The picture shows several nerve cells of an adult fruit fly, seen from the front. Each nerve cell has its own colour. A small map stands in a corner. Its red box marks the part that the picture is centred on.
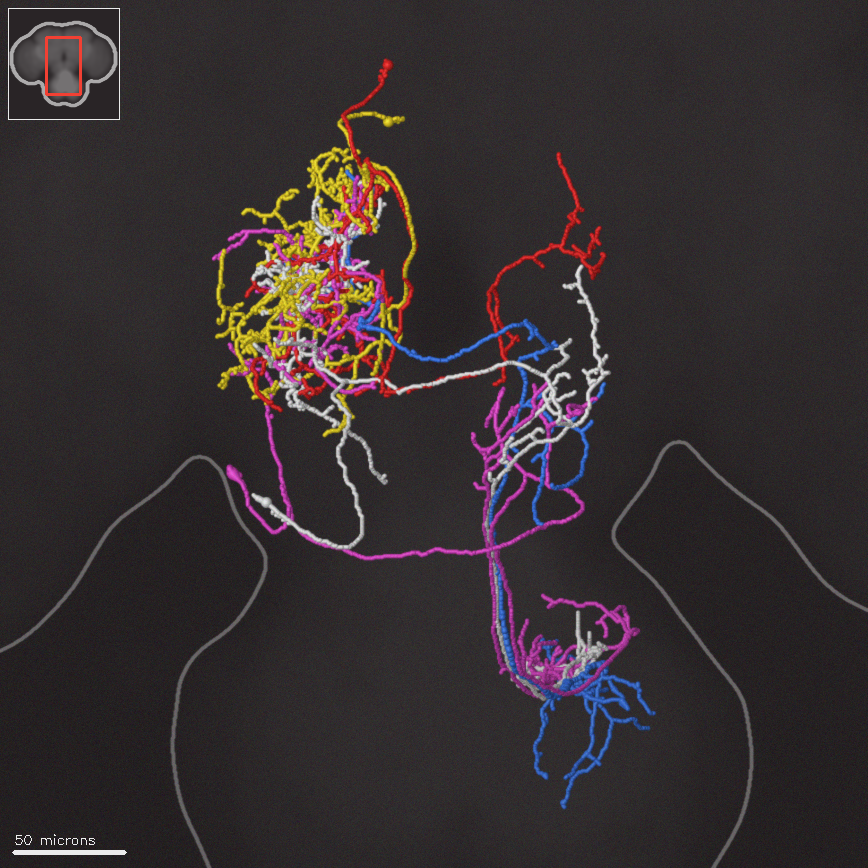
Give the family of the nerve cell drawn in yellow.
hemilineage PSp2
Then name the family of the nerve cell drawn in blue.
DNb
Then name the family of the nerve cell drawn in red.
hemilineage PSp2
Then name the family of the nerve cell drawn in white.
hemilineage MD3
